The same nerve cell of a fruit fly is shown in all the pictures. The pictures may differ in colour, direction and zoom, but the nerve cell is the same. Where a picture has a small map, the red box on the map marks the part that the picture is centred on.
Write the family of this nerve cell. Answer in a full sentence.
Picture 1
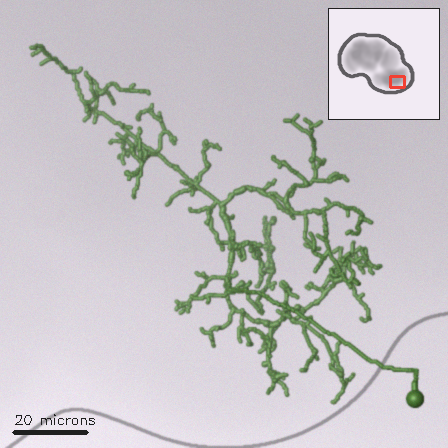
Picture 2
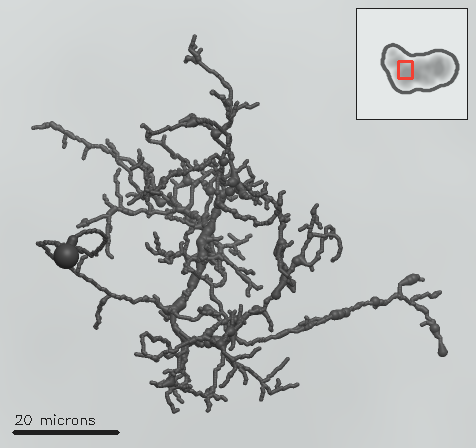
The family is hemilineage 20A.22A.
